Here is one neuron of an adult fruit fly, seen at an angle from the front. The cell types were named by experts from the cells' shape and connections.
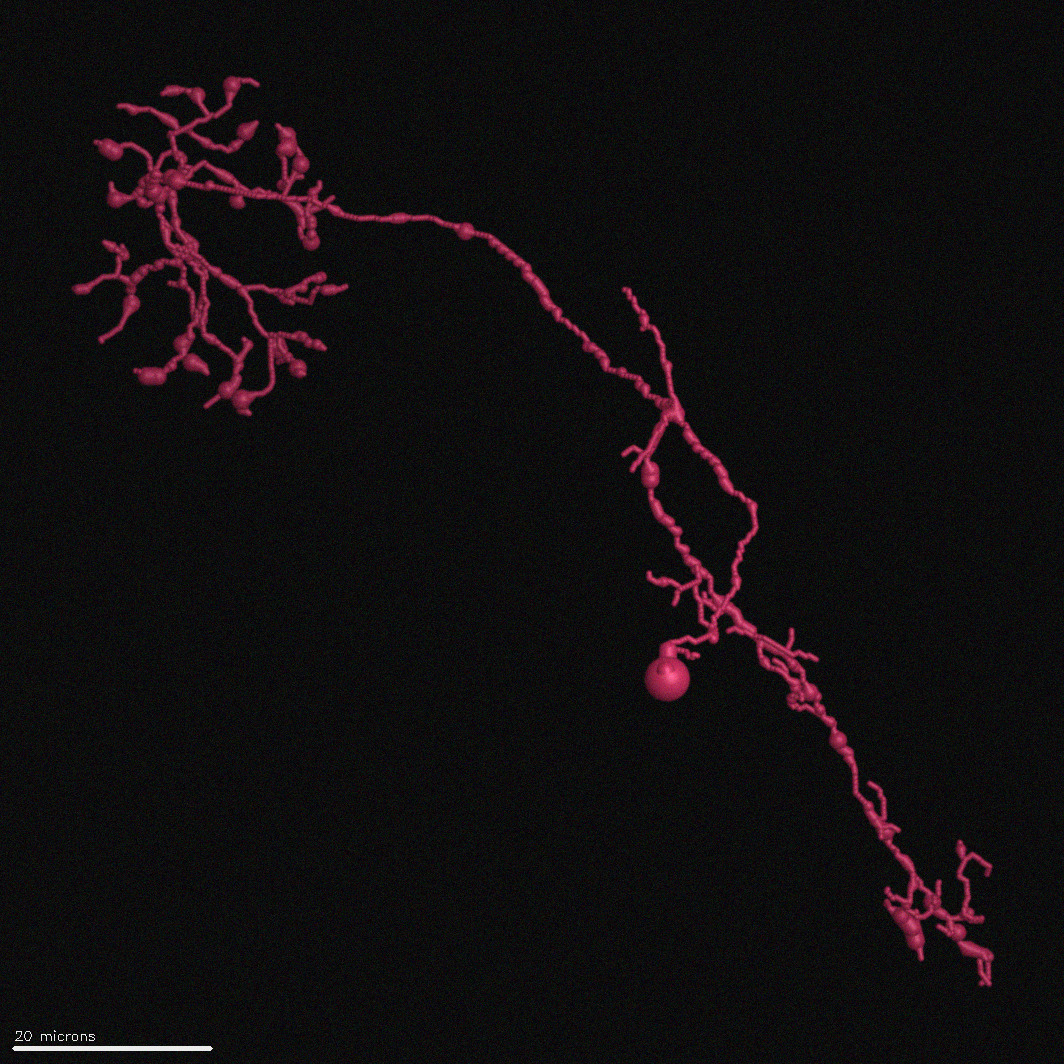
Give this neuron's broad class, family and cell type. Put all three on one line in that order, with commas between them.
central-brain intrinsic neuron, hemilineage EBa1, ER1_a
